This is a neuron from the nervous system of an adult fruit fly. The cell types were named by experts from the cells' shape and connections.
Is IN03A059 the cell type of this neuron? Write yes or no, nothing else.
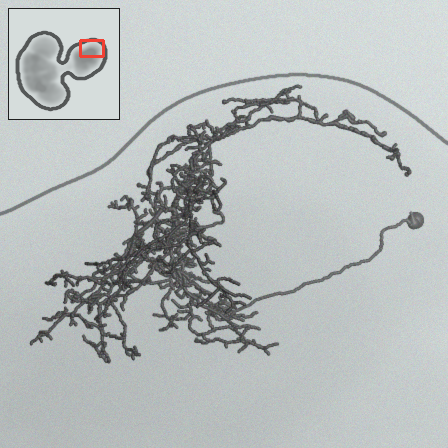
no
